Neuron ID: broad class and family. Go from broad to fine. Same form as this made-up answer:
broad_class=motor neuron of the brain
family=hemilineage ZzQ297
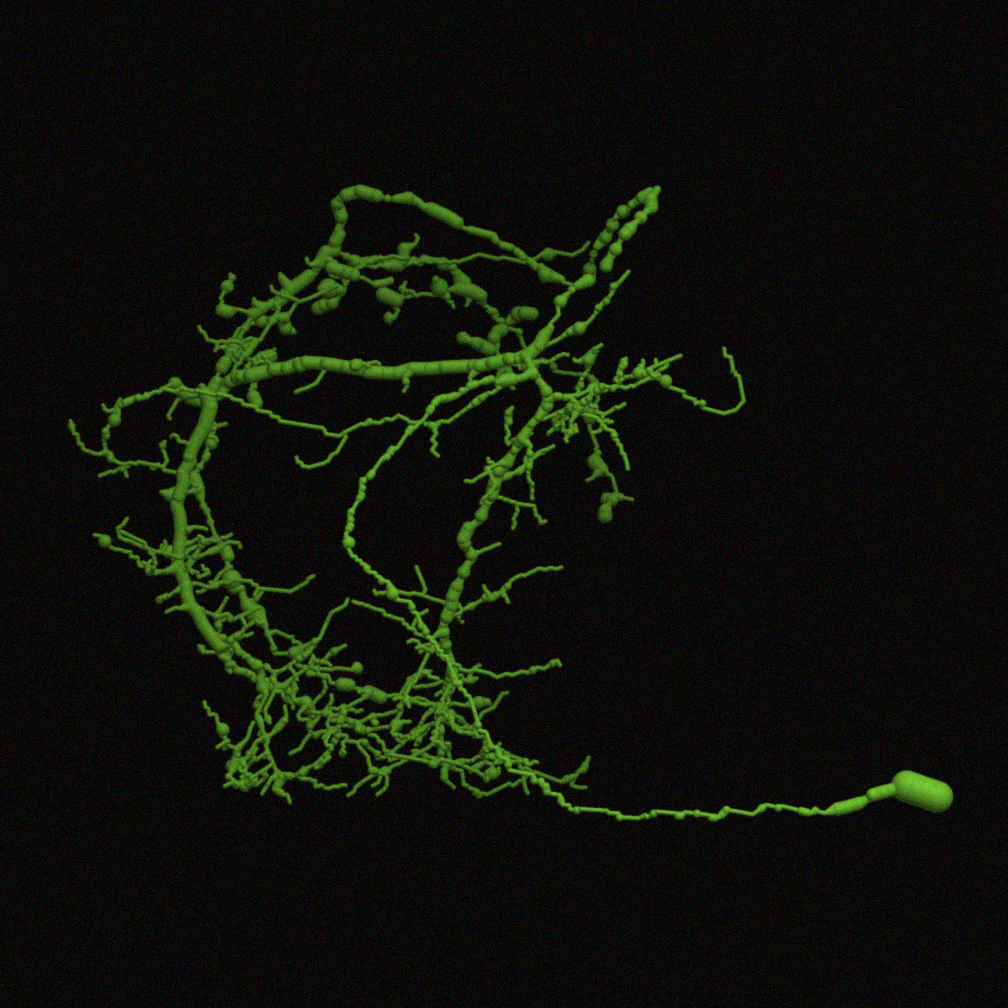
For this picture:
broad_class=nerve-cord intrinsic neuron
family=hemilineage 26X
